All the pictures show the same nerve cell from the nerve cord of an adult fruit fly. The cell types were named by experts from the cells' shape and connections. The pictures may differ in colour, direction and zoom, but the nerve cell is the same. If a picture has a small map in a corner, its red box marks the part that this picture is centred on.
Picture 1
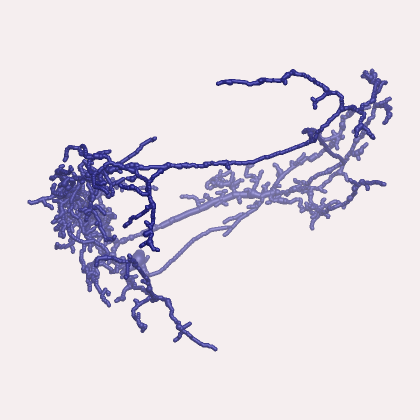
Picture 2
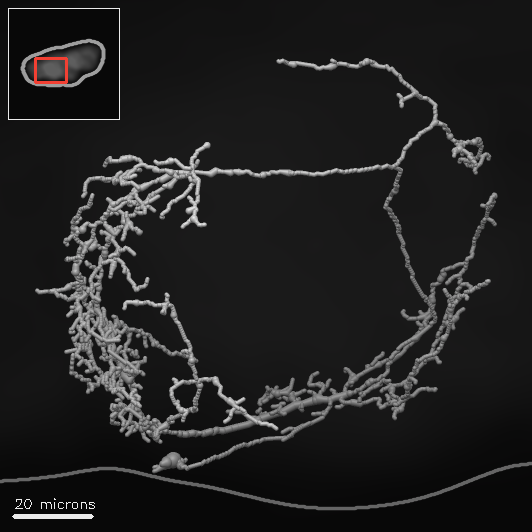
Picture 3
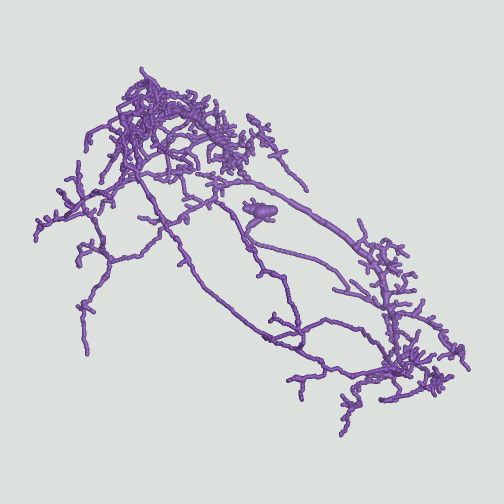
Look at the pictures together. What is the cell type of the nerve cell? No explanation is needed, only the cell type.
IN04B038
